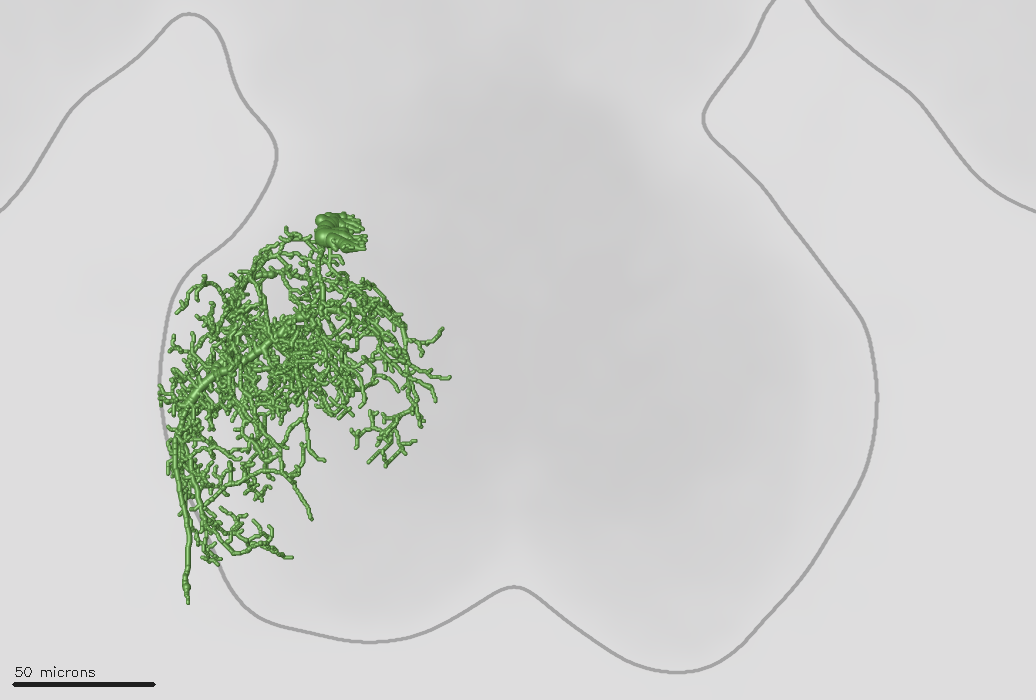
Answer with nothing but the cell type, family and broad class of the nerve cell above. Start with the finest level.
Sternotrochanter MN; hemilineage 17X; motor neuron of the nerve cord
